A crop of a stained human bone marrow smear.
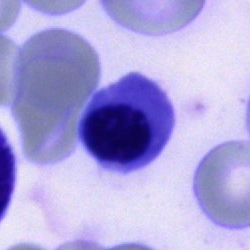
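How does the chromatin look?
Dark and coarsely condensed.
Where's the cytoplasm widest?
On the upper right side of the nucleus, and it's deep blue, with no granules or vacuoles to be seen.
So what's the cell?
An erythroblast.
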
